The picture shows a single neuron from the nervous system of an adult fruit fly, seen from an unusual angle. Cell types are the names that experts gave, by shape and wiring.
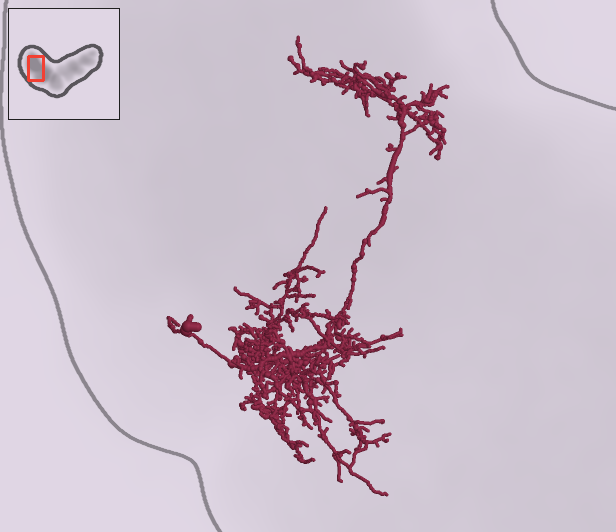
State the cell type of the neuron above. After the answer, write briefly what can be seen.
Its cell type is VES002. Its broad class is central-brain intrinsic neuron. As drawn here it is taller than it is wide.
